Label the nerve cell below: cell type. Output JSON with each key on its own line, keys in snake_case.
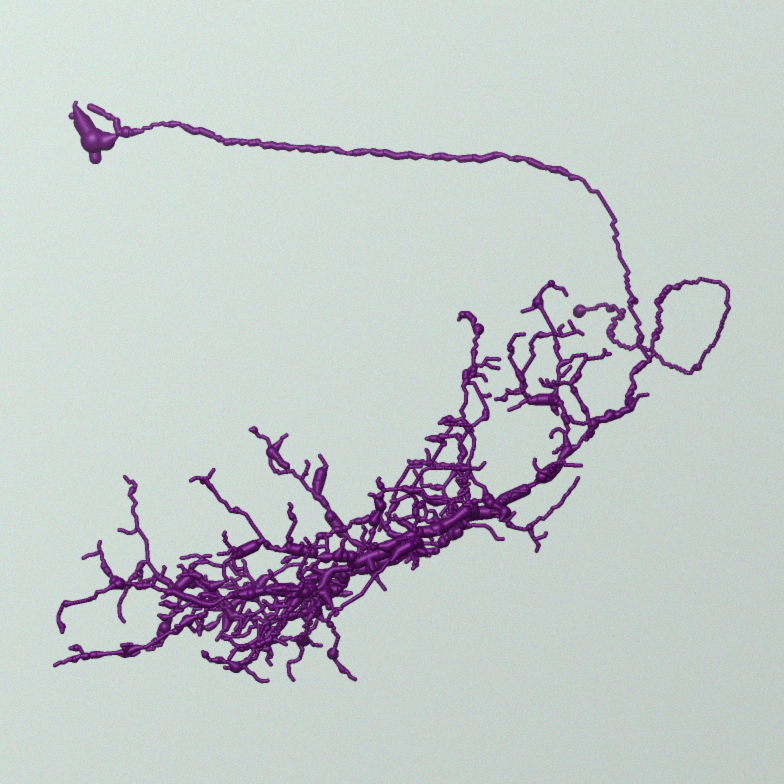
{
 "cell_type": "IN23B043"
}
